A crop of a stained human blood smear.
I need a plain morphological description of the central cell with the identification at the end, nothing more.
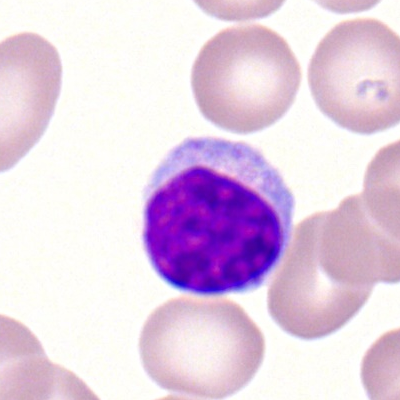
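The outline of the cell is round and smooth. Its chromatin is dark purple and coarsely clumped. The cytoplasm stains pale blue and contains no vacuoles. The cell is a lymphocyte.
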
